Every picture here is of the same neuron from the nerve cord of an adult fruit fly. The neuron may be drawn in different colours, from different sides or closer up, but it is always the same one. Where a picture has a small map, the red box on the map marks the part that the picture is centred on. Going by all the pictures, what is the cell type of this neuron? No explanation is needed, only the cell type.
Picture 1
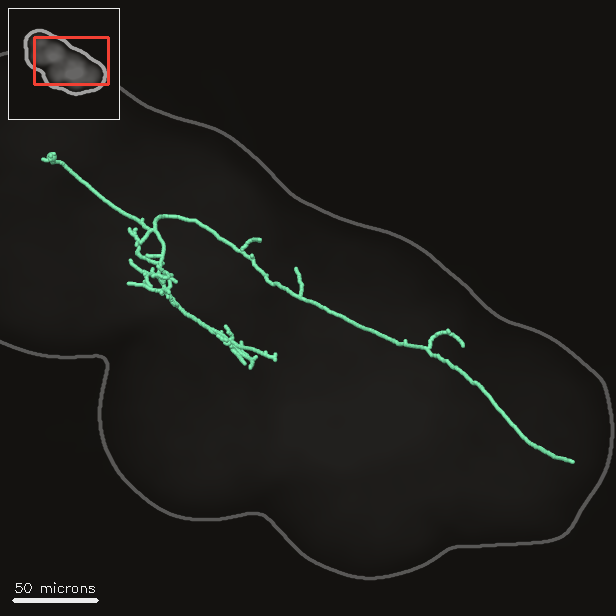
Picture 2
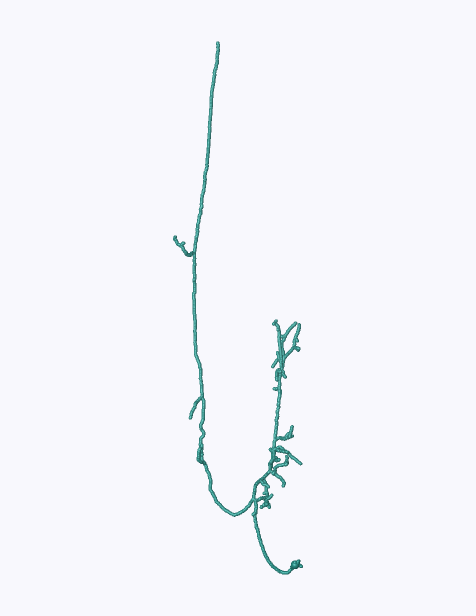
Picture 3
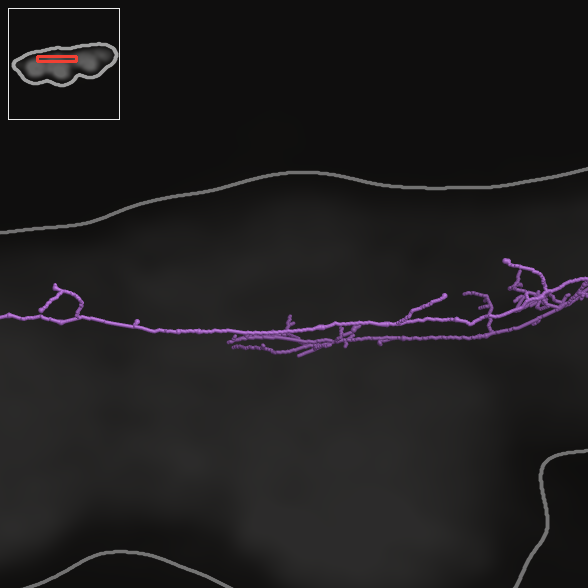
AN07B089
